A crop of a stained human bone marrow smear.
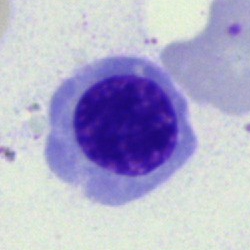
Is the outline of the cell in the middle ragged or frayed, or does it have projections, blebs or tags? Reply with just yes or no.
Yes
